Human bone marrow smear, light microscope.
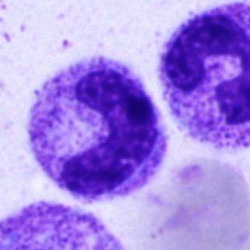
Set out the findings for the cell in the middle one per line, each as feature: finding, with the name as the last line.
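Nucleus: deeply indented horseshoe, notch opening left
Chromatin: dark purple, coarsely clumped
Cytoplasm: pale lilac, filling the nuclear notch
Granules: fine, purple, scattered throughout cytoplasm
Name: band neutrophil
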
